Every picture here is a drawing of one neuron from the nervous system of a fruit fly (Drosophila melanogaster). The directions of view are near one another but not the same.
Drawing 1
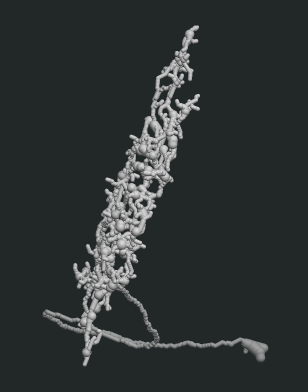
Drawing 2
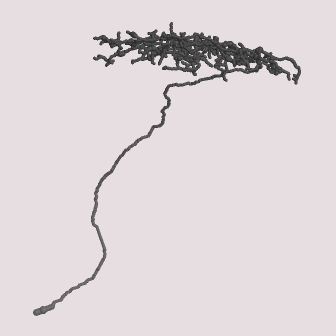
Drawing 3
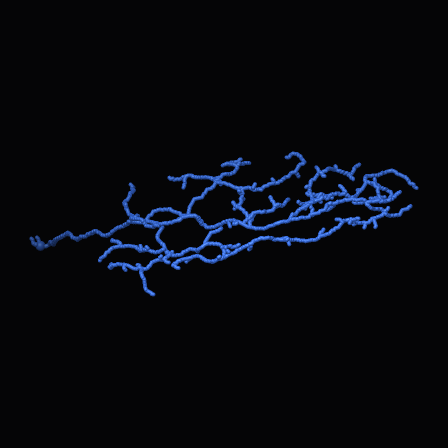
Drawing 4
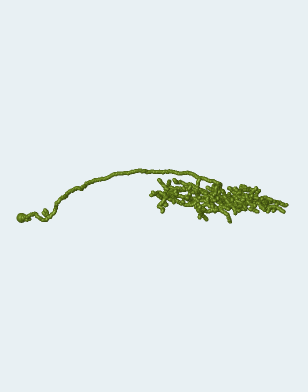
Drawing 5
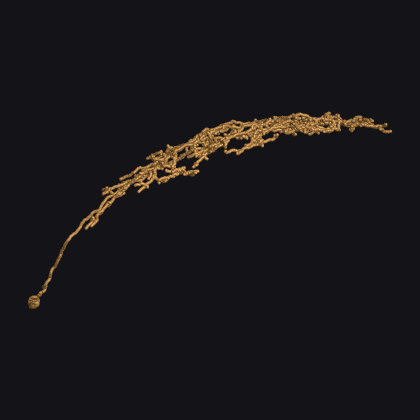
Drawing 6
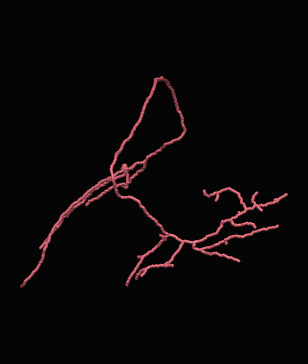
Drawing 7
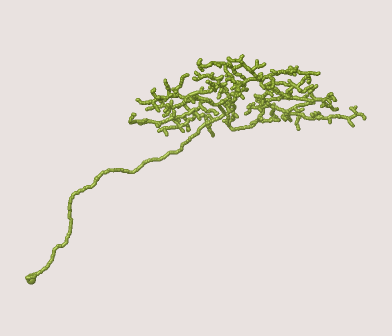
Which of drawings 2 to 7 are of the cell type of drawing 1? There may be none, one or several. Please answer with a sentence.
Drawing 2, drawing 4 and drawing 7 are of the same cell type.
